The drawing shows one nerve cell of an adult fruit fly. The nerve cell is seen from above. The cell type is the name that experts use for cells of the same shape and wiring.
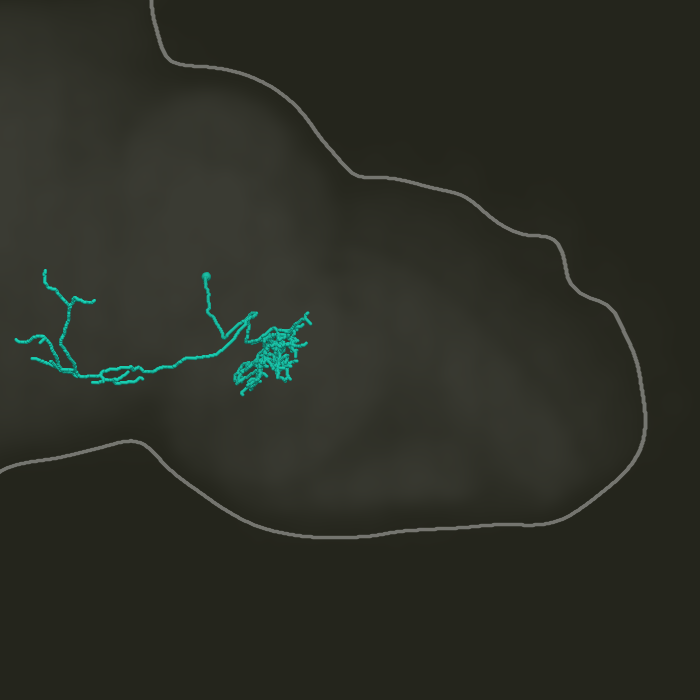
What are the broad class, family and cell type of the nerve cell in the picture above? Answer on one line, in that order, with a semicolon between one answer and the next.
visual projection neuron; LC; LC34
